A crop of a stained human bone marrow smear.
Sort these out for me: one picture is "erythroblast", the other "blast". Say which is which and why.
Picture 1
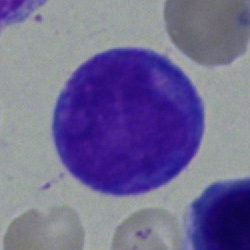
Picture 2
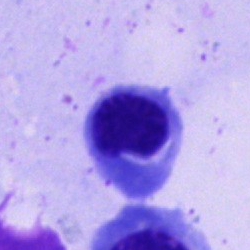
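Picture 1 shows a blast; picture 2 shows an erythroblast. The blast has a round, smooth outline, whereas a small pointed projection sticks out from the upper right edge of the erythroblast. The chromatin separates them most clearly. In the blast it looks fairly even, with only a few faintly paler patches and no coarse dark clumps; in the erythroblast it is dark purple and coarsely clumped.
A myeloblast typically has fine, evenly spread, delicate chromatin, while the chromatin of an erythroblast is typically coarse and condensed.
The cytoplasm of the blast is scant, no more than a thin rim at the edge.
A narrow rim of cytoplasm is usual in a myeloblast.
In the erythroblast, a pale crescent-shaped zone lies along the lower edge of the nucleus. Neither cell shows granules, and no vacuoles are seen in the blast.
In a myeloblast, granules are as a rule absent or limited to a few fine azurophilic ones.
The surroundings differ as well: red cells lie close to the blast without touching it, while another cell lies directly below the erythroblast, almost touching its bottom.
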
